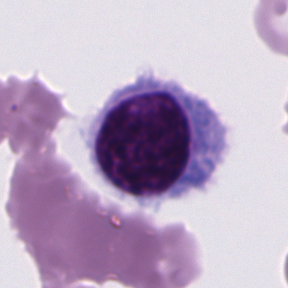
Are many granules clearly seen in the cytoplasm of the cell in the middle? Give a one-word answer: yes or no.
No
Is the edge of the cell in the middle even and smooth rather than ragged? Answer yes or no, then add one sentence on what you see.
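No. The outer edge of the cytoplasm is irregular and frayed, with fine projections.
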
